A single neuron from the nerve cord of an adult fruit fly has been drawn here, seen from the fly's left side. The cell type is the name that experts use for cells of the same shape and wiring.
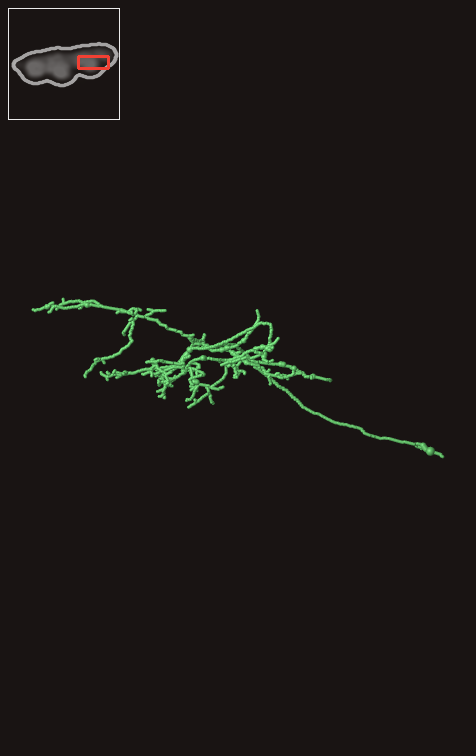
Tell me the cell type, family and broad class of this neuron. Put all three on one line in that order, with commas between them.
IN19A059, hemilineage 19A, nerve-cord intrinsic neuron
